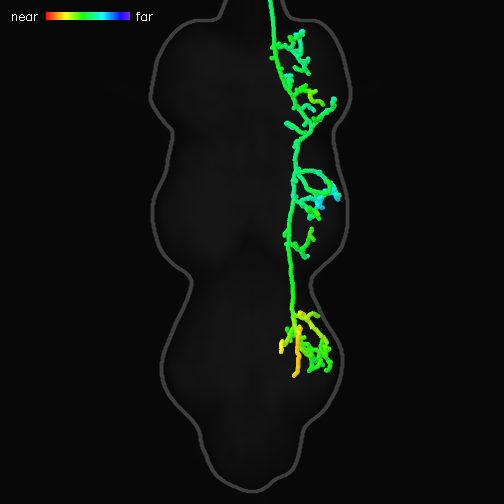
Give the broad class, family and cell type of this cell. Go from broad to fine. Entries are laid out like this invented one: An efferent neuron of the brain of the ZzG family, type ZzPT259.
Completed: A descending neuron of the DNge family, type DNge063.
